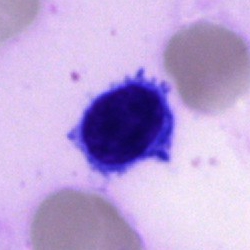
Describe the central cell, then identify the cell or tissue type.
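Notice that the outline is irregular rather than smoothly round. Along the upper and right margins, small blunt knob-like projections stud the edge. Within the nucleus, the chromatin stains dark purple and looks dense throughout. Cytoplasm is scant, only a thin deep-blue rim around the nucleus. The name for this cell is lymphocyte.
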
